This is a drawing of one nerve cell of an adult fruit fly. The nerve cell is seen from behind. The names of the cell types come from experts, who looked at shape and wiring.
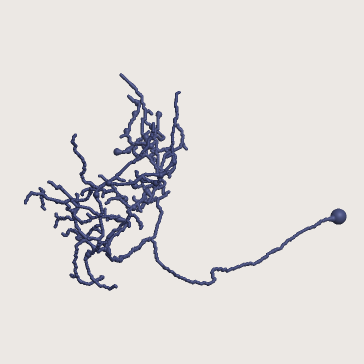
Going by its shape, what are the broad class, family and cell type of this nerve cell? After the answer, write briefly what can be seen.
It is a central-brain intrinsic neuron. The family is hemilineage LALa1_posterior. Its cell type is CB2523. The cell body is on the right of the picture. Dozens of branch ends can be seen.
